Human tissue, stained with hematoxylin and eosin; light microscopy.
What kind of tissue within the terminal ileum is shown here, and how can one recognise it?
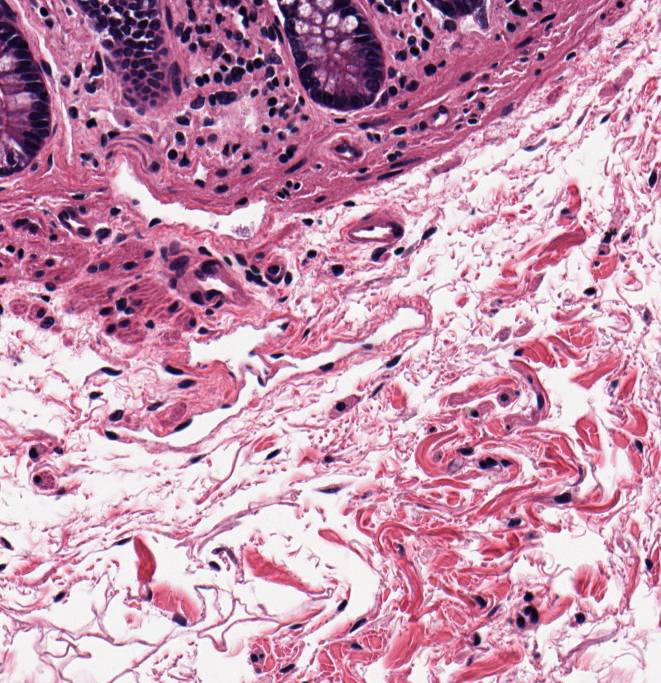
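Look at the lower right: that is dense connective tissue, thick, wavy, deeply eosinophilic collagen bundles.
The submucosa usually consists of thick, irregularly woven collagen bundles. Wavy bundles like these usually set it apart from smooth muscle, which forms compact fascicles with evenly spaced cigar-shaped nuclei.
That muscle runs as a thin oblique band just beneath the glands at the top.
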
